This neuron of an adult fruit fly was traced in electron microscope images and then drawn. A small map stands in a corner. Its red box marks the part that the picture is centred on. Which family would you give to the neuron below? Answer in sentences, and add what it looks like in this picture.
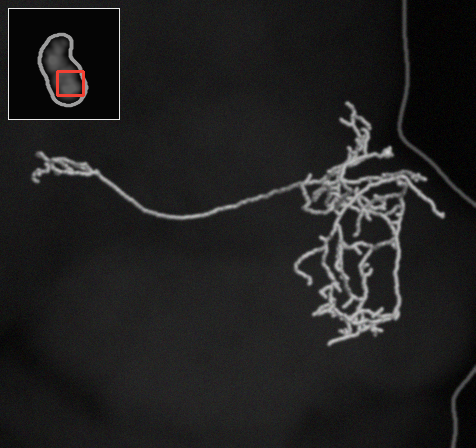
Its family is hemilineage SMPpv1. Its broad class is central-brain intrinsic neuron. The picture shows dozens of branch ends. In this view it is wider than it is tall.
